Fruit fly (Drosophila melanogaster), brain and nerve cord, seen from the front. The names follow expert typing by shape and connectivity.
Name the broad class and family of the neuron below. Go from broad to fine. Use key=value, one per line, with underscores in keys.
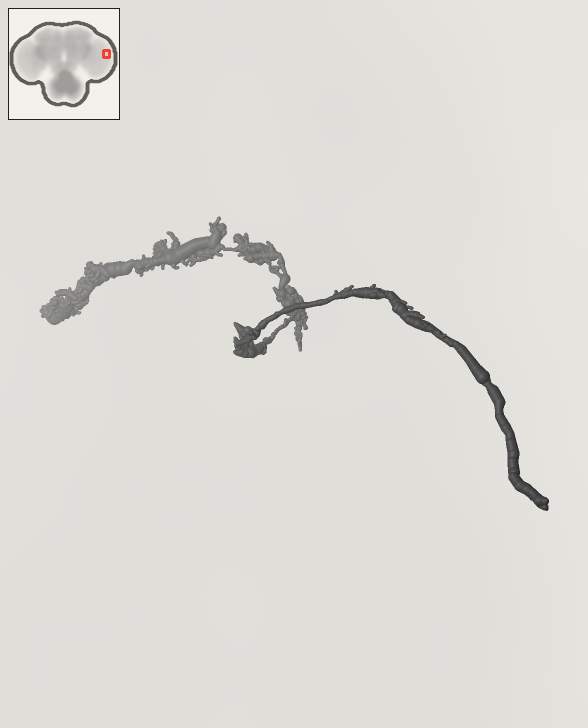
broad_class=photoreceptor or other optic-lobe sensory neuron
family=class visual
